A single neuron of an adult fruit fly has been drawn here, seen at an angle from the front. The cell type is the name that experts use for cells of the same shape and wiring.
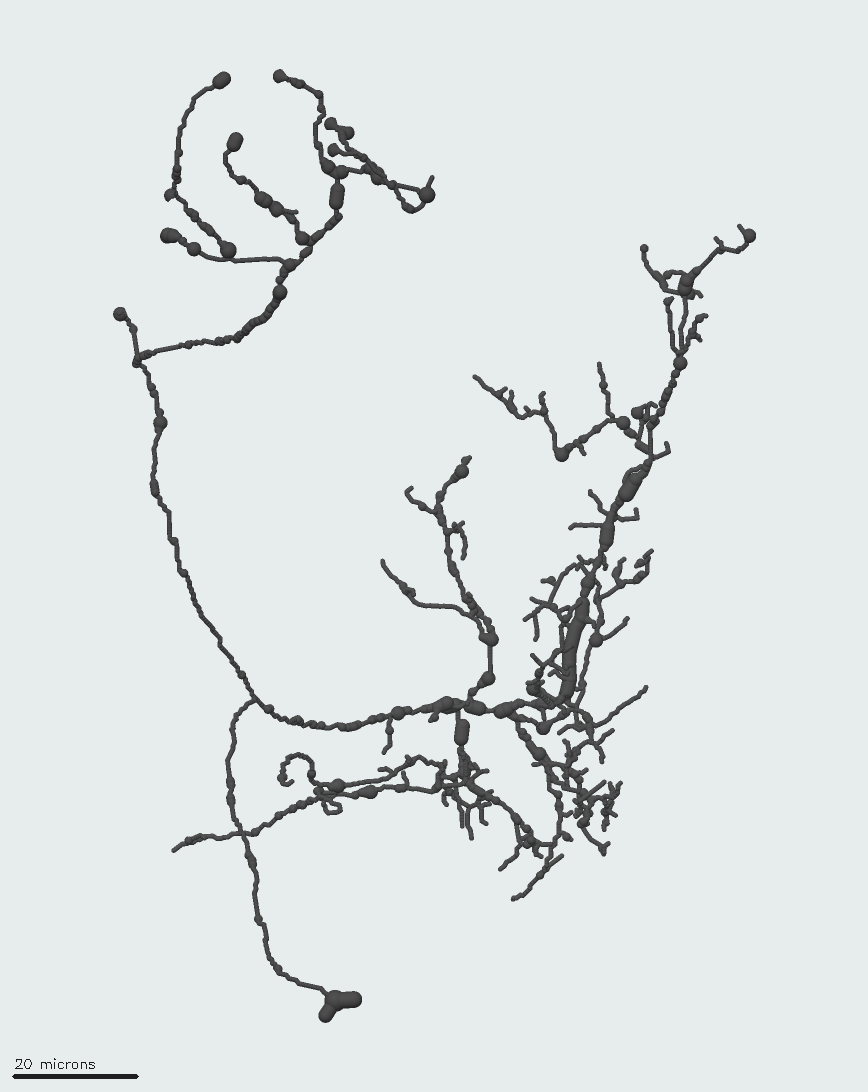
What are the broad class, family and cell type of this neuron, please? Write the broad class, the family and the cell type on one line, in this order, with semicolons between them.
central-brain intrinsic neuron; hemilineage LALa1_posterior; AOTU032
